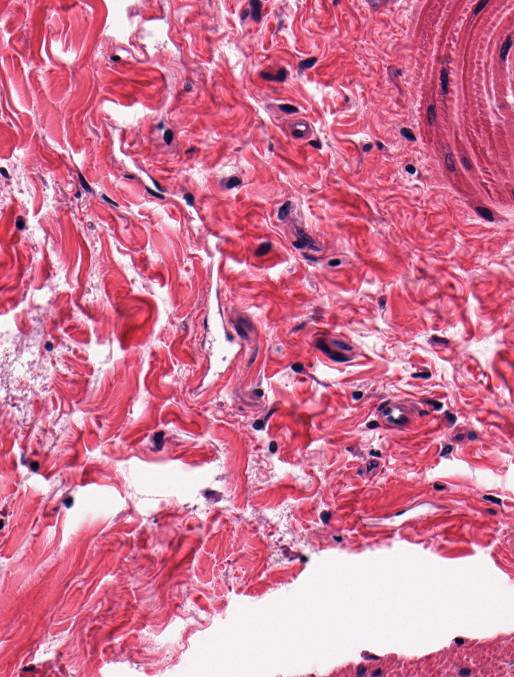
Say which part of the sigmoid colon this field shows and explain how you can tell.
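Loose connective tissue makes up this field. Wavy, eosinophilic collagen bundles running in many different directions occupy most of it. Between them lie sparse small, dark nuclei, oval to elongated.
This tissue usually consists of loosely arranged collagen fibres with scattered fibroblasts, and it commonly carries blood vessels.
Small thin-walled vessels with narrow lumina are present in the centre and right half.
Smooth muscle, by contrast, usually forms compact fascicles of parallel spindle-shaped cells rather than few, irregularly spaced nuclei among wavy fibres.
No epithelium appears anywhere in the field.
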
